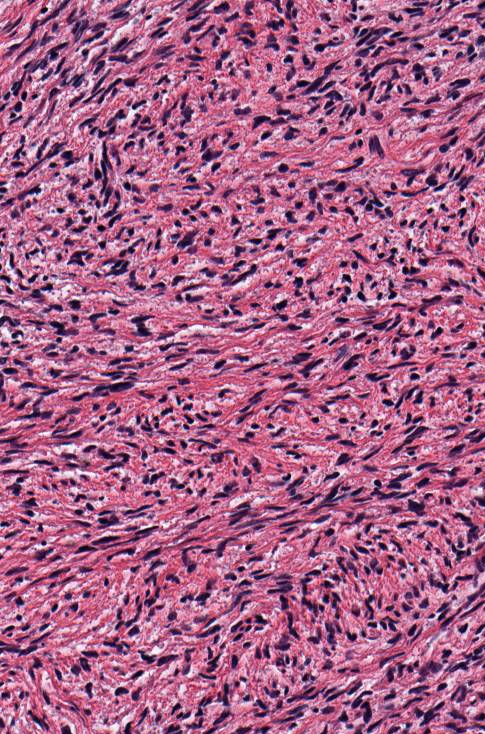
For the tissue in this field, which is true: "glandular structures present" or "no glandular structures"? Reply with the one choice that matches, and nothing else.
No glandular structures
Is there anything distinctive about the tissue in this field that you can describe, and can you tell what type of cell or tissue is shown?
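First, the cells: spindle cells fill the whole field in short fascicles that cross and interlace in varying directions. Second, density: fairly even from top to bottom, with no sparse or empty zones. Third, nuclei: elongated to ovoid, staining dark purple. Fourth, borders: indistinct, the pale pink cytoplasm blending into the surrounding fibres. The tissue is ovary.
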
